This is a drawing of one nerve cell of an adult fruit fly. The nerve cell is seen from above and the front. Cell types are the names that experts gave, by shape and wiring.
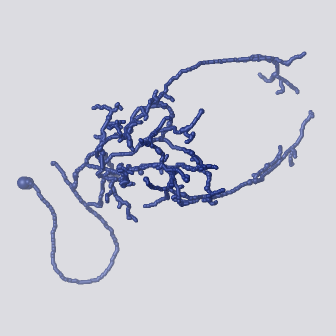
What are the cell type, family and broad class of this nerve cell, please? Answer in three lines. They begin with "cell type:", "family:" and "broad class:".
cell type: SLP002
family: hemilineage VLPl4_dorsal
broad class: central-brain intrinsic neuron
